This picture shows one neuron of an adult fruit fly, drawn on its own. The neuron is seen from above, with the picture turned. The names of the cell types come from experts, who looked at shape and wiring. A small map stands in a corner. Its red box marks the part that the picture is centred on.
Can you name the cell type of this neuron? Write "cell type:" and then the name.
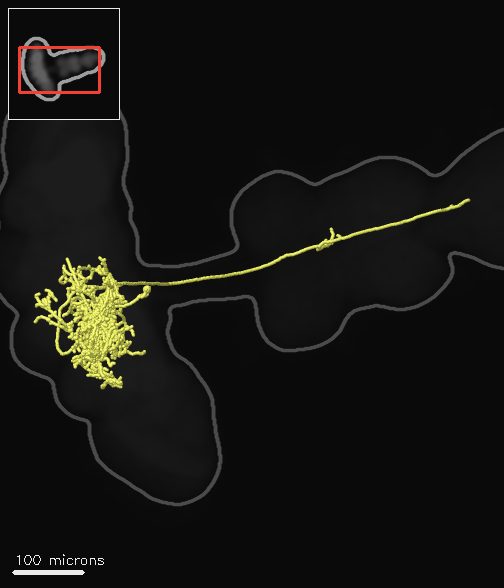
cell type: SIP136m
